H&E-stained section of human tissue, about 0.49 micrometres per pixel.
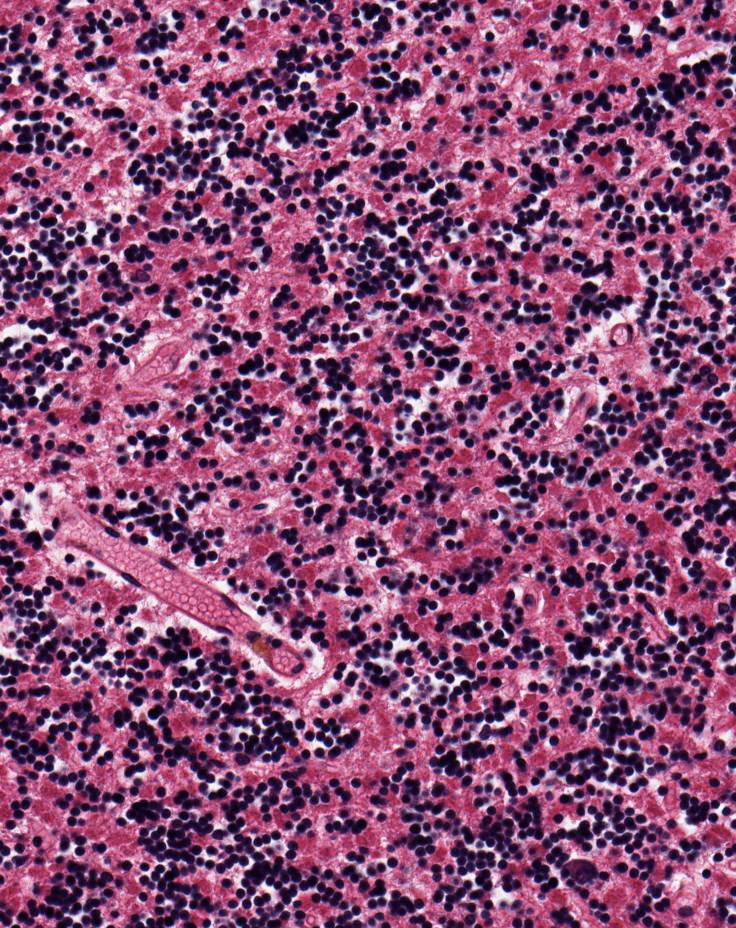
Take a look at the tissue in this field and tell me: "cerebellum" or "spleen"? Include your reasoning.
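It is cerebellum. First check: small, round, darkly stained nuclei with almost no visible cytoplasm, in clusters. Next: irregular nucleus-free pink islands between those clusters throughout the field.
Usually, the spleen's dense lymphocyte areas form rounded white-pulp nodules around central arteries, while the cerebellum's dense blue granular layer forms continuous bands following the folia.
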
